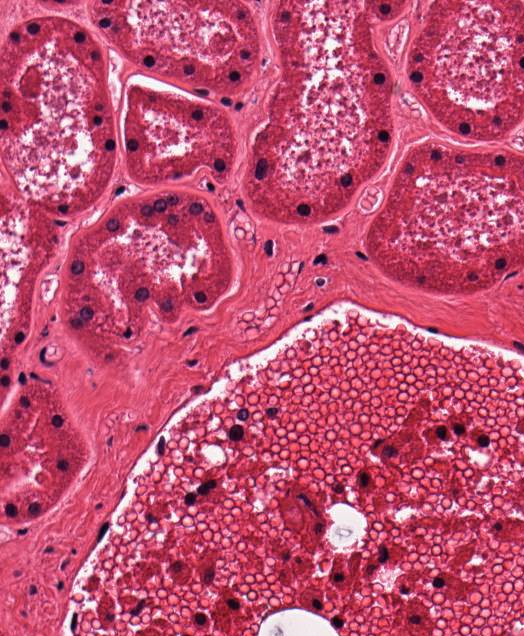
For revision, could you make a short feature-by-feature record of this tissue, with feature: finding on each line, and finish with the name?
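Lining: single layer of cuboidal to low columnar epithelial cells in each tubule
Nuclei: round, dark, toward the basal side of the cells
Cytoplasm: abundant, deeply eosinophilic, finely granular
Stroma: pink, collagenous, with scattered spindle-shaped nuclei between the tubules
Name: renal cortex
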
